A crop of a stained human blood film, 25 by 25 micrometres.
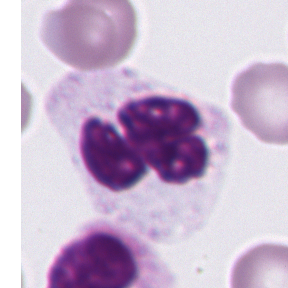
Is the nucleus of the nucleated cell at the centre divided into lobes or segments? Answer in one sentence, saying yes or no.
Yes, into two or more lobes the nucleus of this cell is divided.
